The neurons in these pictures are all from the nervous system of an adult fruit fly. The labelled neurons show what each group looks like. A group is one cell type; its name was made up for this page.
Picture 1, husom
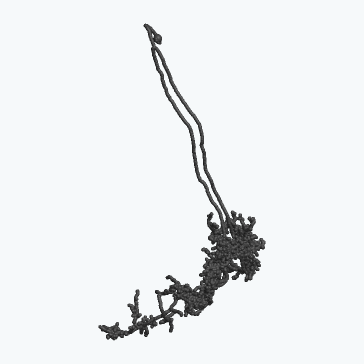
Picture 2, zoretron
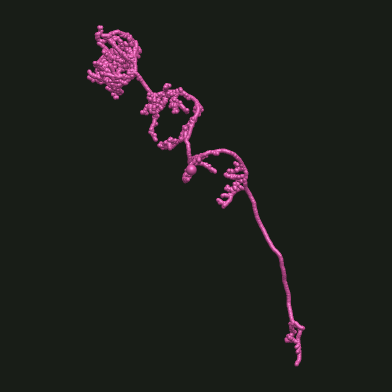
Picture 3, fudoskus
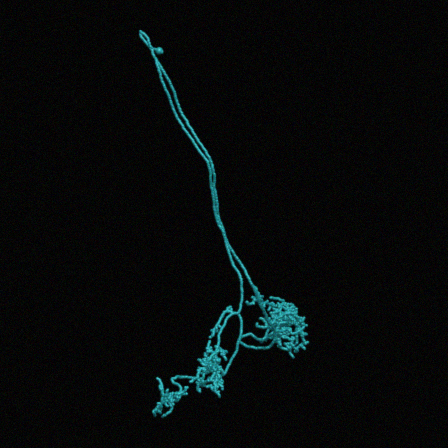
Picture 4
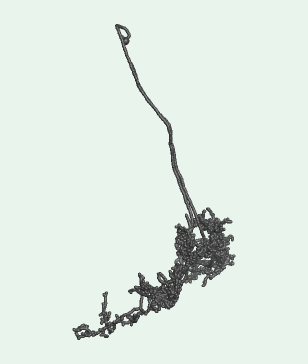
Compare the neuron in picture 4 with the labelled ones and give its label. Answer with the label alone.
husom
